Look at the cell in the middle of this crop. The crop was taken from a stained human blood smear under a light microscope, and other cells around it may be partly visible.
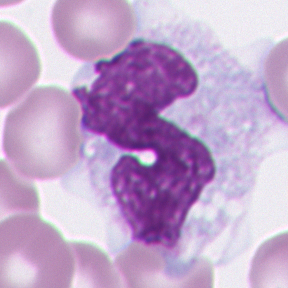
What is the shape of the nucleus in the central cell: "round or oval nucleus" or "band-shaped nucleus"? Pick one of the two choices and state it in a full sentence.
Drawn out into a curved band, the nucleus has no separate lobes.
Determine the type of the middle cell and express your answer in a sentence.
Where the crop is centred, there is a monocyte.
